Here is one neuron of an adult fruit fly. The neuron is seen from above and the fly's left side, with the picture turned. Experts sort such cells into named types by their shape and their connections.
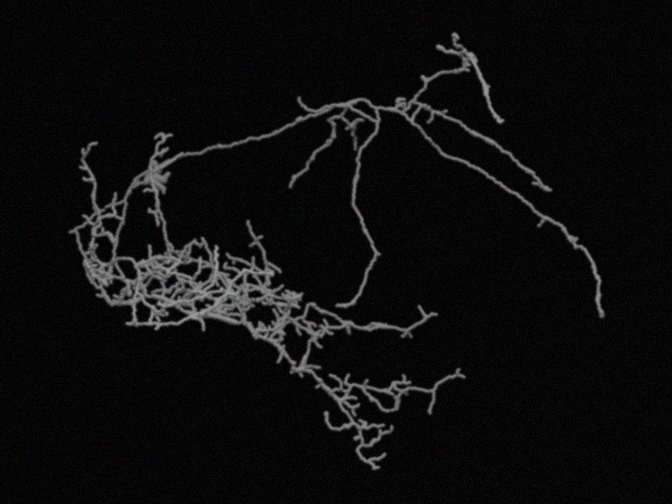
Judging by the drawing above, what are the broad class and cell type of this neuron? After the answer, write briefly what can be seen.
It is a central-brain intrinsic neuron. Its cell type is GNG666. As drawn here it is about as wide as it is tall.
